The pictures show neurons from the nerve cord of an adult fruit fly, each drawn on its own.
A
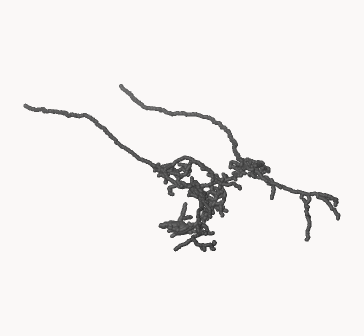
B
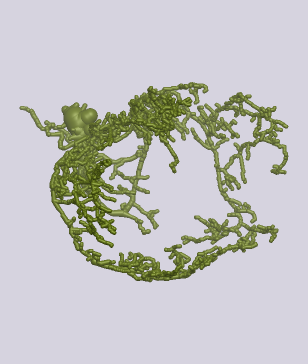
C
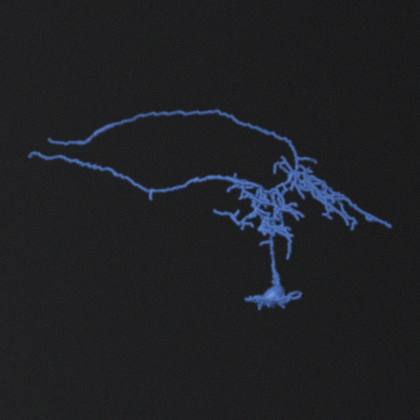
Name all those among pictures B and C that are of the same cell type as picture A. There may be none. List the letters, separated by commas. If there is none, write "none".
C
